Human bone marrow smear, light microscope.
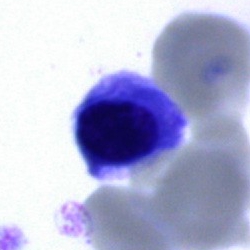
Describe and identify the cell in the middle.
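First, the nucleus: it sits off-centre, toward the lower left, and stains dense and very dark throughout. The cytoplasm around it is deep blue, with its widest rim on the upper right side of the nucleus. So this is an erythroblast.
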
